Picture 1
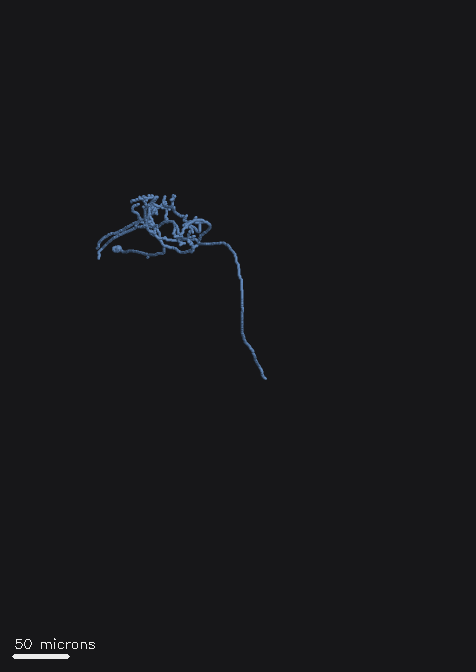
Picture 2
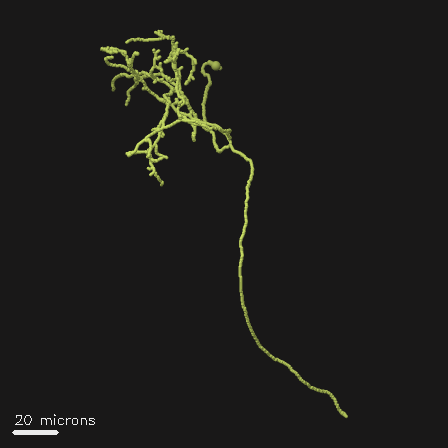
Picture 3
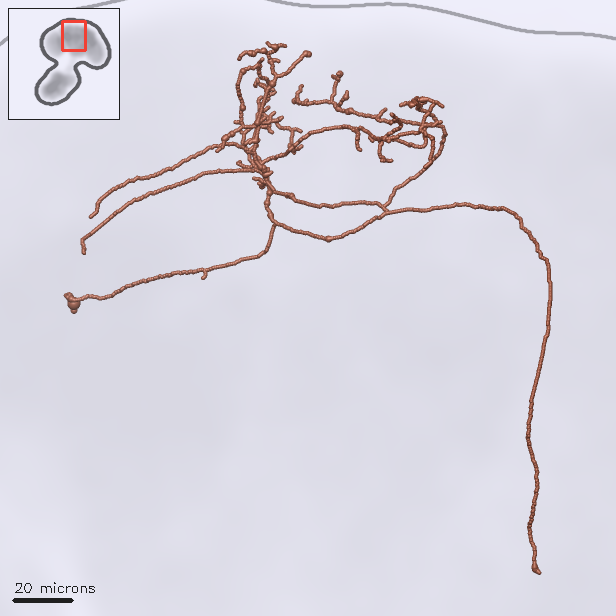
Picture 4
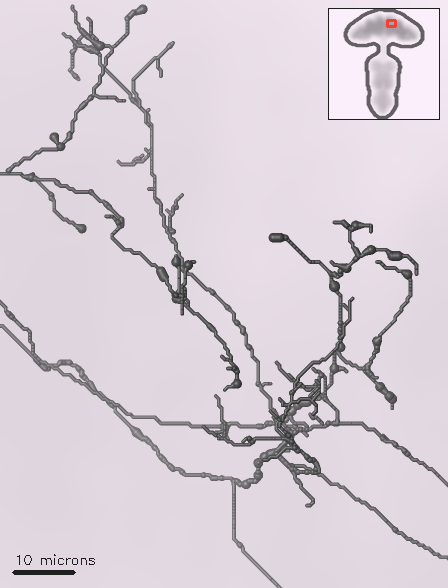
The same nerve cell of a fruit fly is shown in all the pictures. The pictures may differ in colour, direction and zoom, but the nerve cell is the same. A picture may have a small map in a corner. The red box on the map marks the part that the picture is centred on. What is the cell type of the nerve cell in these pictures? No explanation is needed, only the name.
SIP053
